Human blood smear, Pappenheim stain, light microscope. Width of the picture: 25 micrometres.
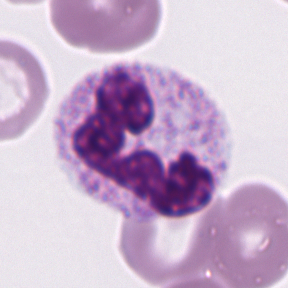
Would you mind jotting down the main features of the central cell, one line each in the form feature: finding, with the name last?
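Outline: smoothly rounded, no surface projections
Size: about 16 by 13 micrometres
Nucleus: along the left and lower part of the cell
Chromatin: dark purple, coarsely clumped
Cytoplasm: more at the upper right; pale lilac-pink between the granules
Name: segmented neutrophil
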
